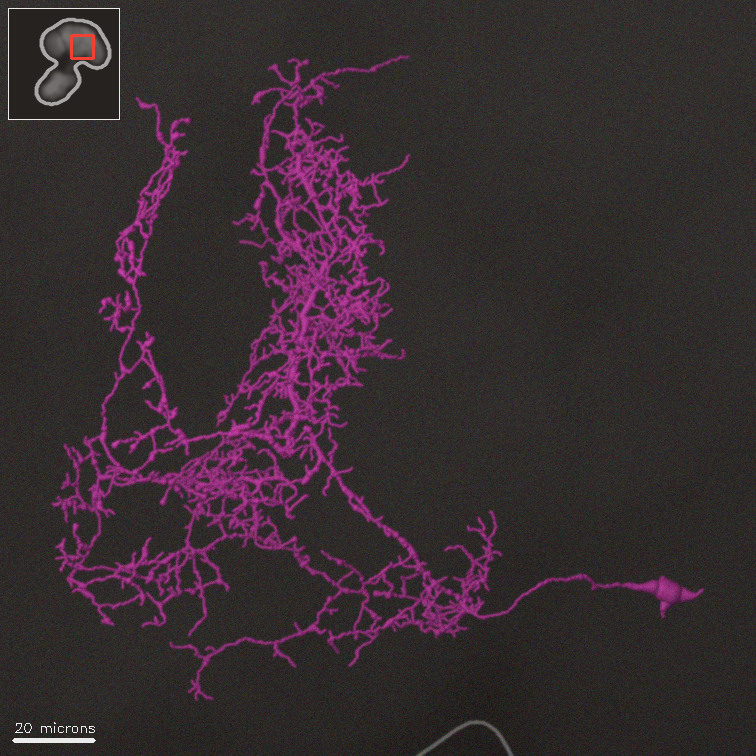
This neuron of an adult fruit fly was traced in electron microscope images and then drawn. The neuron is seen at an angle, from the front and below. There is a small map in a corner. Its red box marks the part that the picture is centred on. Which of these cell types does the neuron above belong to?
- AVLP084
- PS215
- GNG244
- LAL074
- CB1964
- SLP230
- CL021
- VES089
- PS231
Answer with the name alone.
VES089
